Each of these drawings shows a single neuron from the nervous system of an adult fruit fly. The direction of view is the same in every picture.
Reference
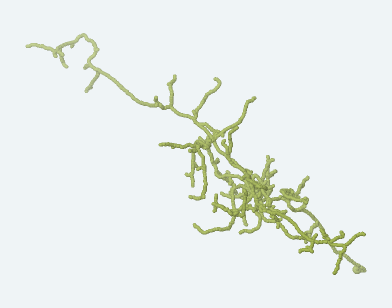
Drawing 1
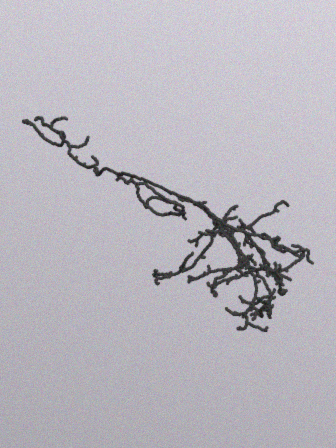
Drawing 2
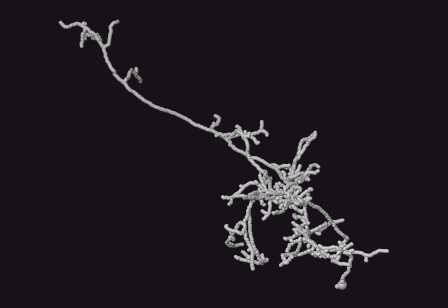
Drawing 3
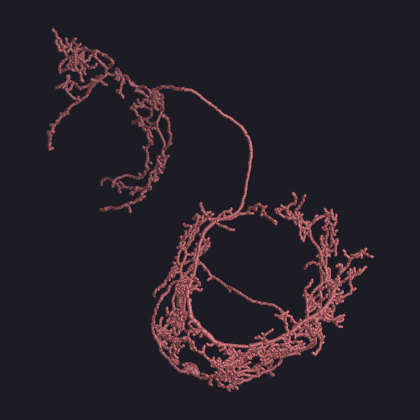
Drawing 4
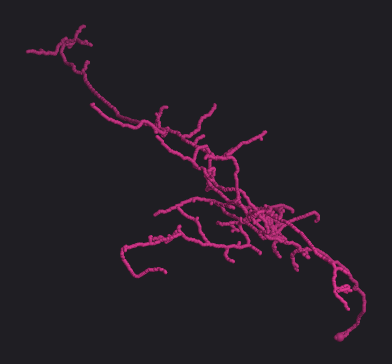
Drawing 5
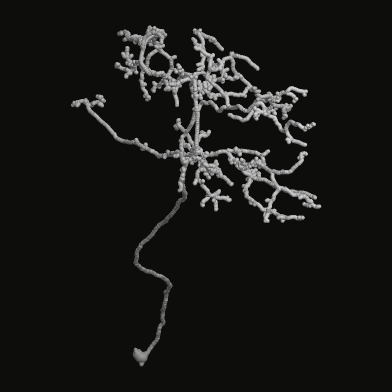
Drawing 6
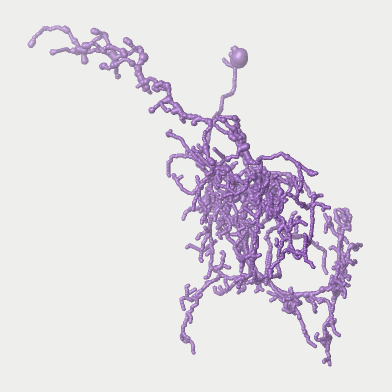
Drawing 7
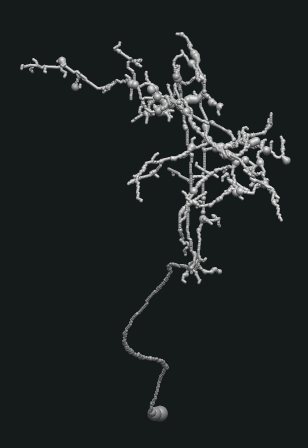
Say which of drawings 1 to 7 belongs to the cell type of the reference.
4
